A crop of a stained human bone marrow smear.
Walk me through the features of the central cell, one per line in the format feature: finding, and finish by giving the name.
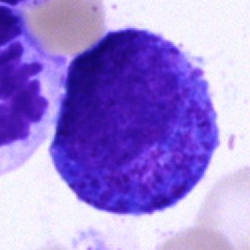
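Staining: deep purple-blue throughout, it seems
Granules: reddish-purple, clearest in the lower right part
Vacuoles: none clear that can be made out
Surface: no projections
Name: promyelocyte, then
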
